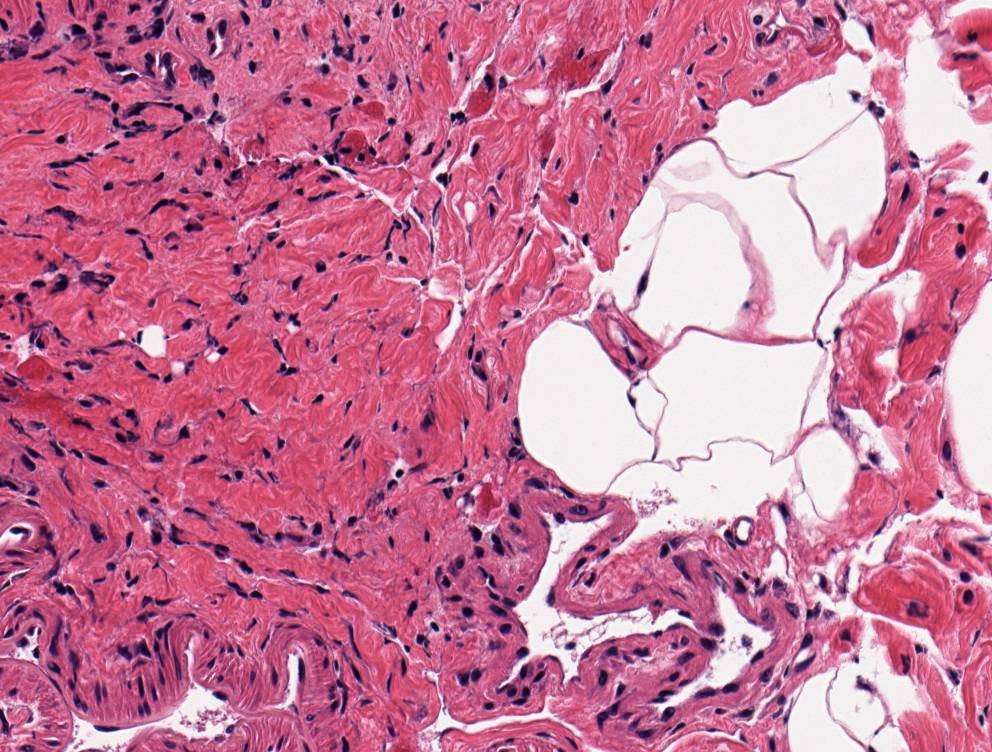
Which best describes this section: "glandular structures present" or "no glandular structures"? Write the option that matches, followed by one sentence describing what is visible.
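No glandular structures. No epithelium or glands are present anywhere in the field.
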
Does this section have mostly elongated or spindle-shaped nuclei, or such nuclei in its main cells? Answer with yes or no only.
Yes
